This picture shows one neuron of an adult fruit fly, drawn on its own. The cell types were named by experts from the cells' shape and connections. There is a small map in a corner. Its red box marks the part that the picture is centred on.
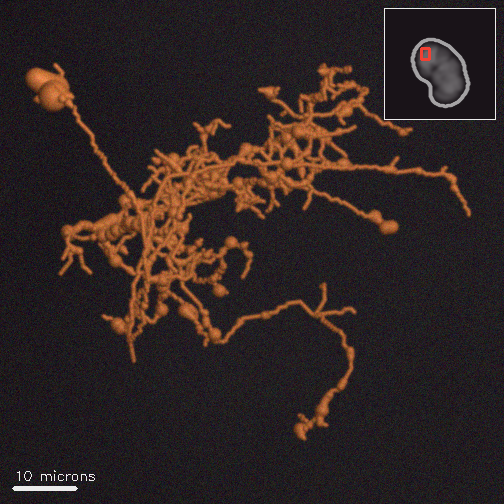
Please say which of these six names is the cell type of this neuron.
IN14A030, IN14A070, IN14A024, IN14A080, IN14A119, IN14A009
IN14A024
